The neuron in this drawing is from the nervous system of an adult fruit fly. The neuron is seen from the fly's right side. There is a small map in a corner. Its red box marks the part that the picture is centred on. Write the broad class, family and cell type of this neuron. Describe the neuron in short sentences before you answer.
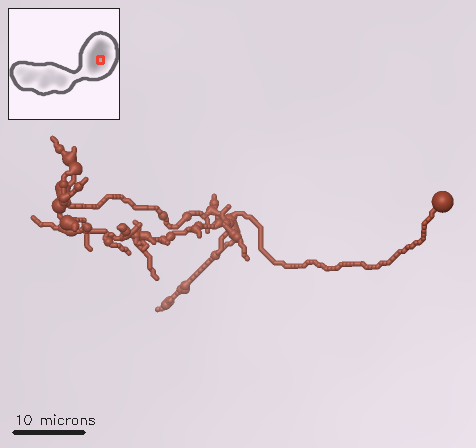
Its cell body lies on the right of the picture. From left to right in the picture it spans about 60 microns. It is an optic-lobe intrinsic neuron. The family is Mi. Its cell type is Mi15.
